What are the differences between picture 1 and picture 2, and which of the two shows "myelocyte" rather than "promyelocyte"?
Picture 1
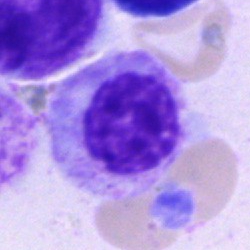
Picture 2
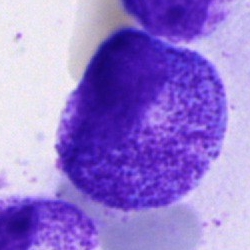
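So the first picture is the myelocyte and the second is the promyelocyte. The quickest tell is the granules: the myelocyte has fine purplish ones scattered in its cytoplasm, easiest to see toward the lower left, whereas the promyelocyte's cytoplasm is crowded with coarse purple ones.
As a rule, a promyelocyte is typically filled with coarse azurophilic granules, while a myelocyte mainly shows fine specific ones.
The cytoplasm differs as well: in the myelocyte it is a moderate rim of pale lilac-blue around the nucleus, while in the promyelocyte it is plentiful, takes up more than half the cell, and has a paler patch just to the right of the nucleus. The promyelocyte's nucleus sits off-centre toward the upper left. The myelocyte, for its part, is roughly round, with dark purple chromatin that is coarsely clumped and shows paler gaps between the clumps.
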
